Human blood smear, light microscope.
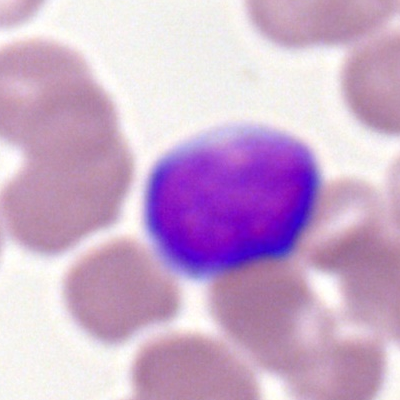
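Myeloblast: the central cell of a stained human blood smear. The outline is smooth and roughly round. Cytoplasm forms only a thin blue rim at the edge of the cell. No granules are visible in the cell.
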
